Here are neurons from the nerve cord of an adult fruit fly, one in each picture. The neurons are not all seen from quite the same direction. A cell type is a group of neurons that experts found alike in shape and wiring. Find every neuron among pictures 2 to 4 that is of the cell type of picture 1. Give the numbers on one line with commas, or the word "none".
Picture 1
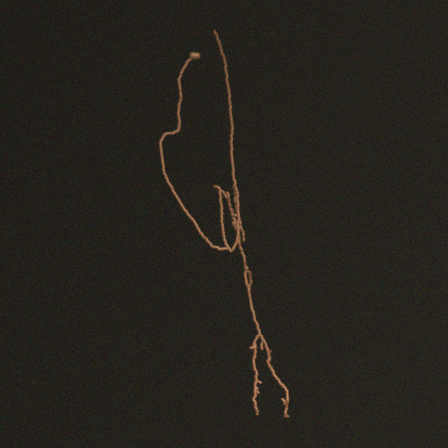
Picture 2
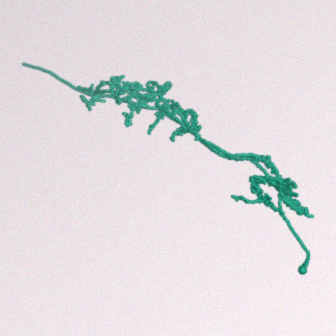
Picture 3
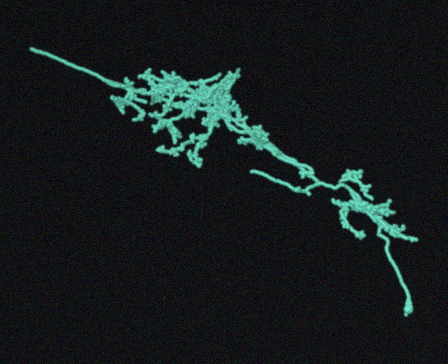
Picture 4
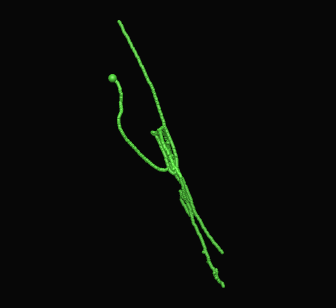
4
